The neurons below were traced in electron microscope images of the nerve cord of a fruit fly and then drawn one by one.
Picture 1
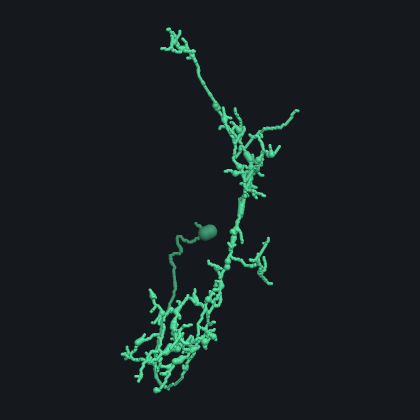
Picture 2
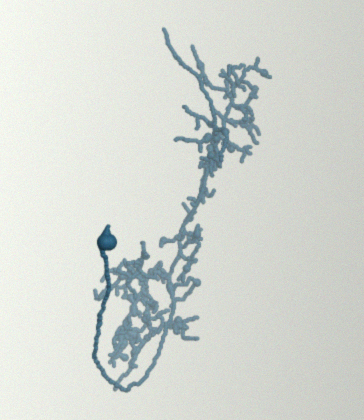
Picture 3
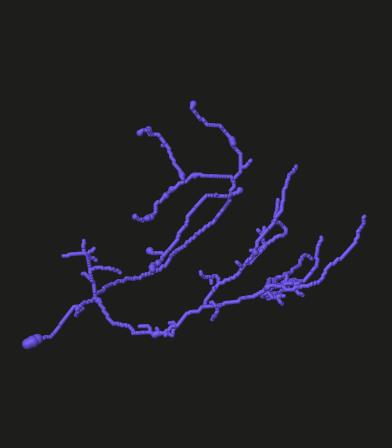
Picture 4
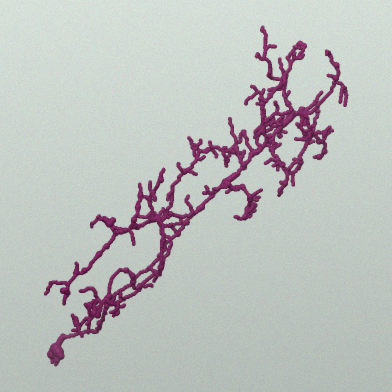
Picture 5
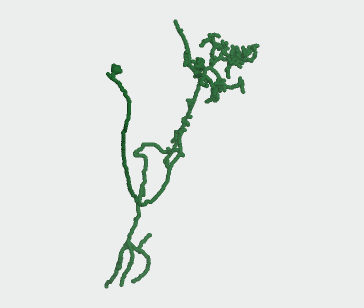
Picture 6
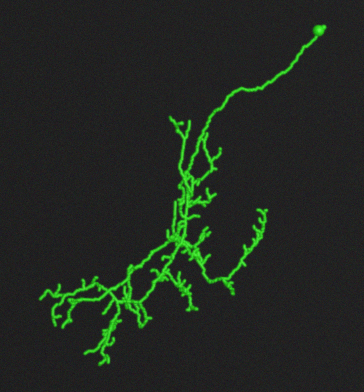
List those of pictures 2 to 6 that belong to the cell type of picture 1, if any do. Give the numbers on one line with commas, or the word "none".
2, 5, 6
